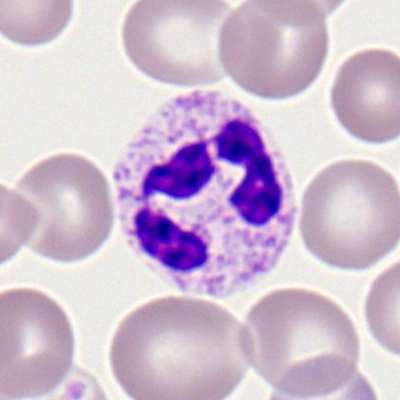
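Segmented neutrophil, middle of the smear: three separate nuclear lobes, none showing nucleoli; fine lilac granules scattered throughout the cytoplasm; a roundish outline without surface projections.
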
